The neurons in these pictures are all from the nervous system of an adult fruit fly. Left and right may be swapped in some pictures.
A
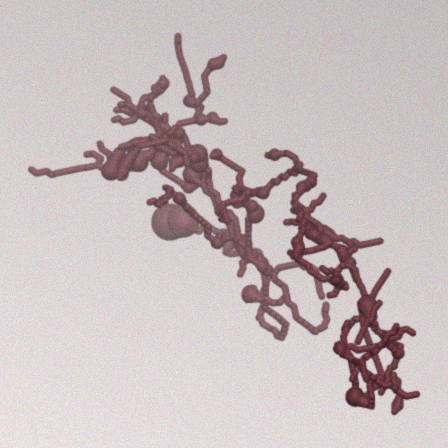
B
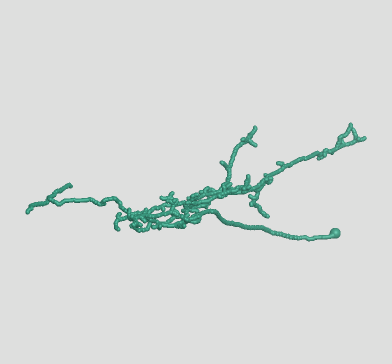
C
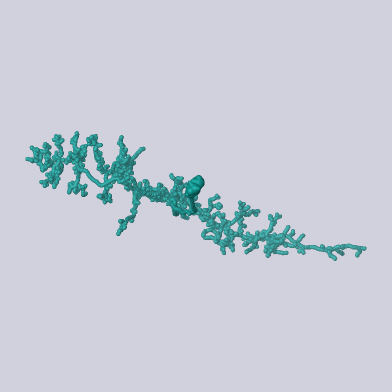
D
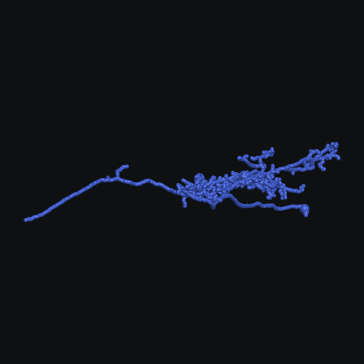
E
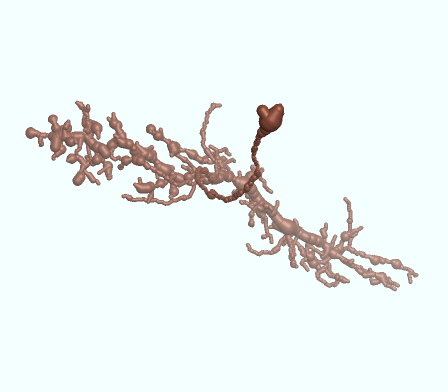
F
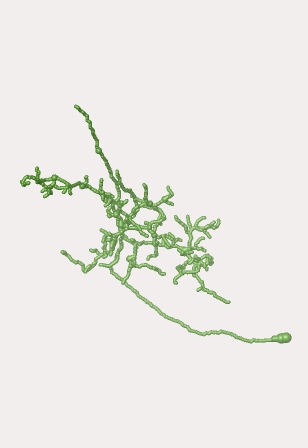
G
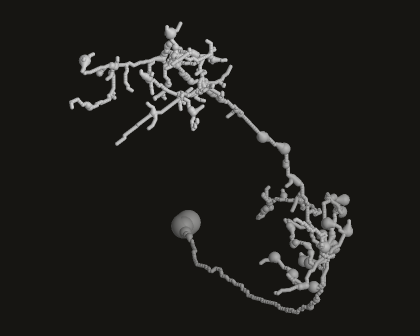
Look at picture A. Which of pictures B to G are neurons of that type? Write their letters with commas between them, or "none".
F, G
